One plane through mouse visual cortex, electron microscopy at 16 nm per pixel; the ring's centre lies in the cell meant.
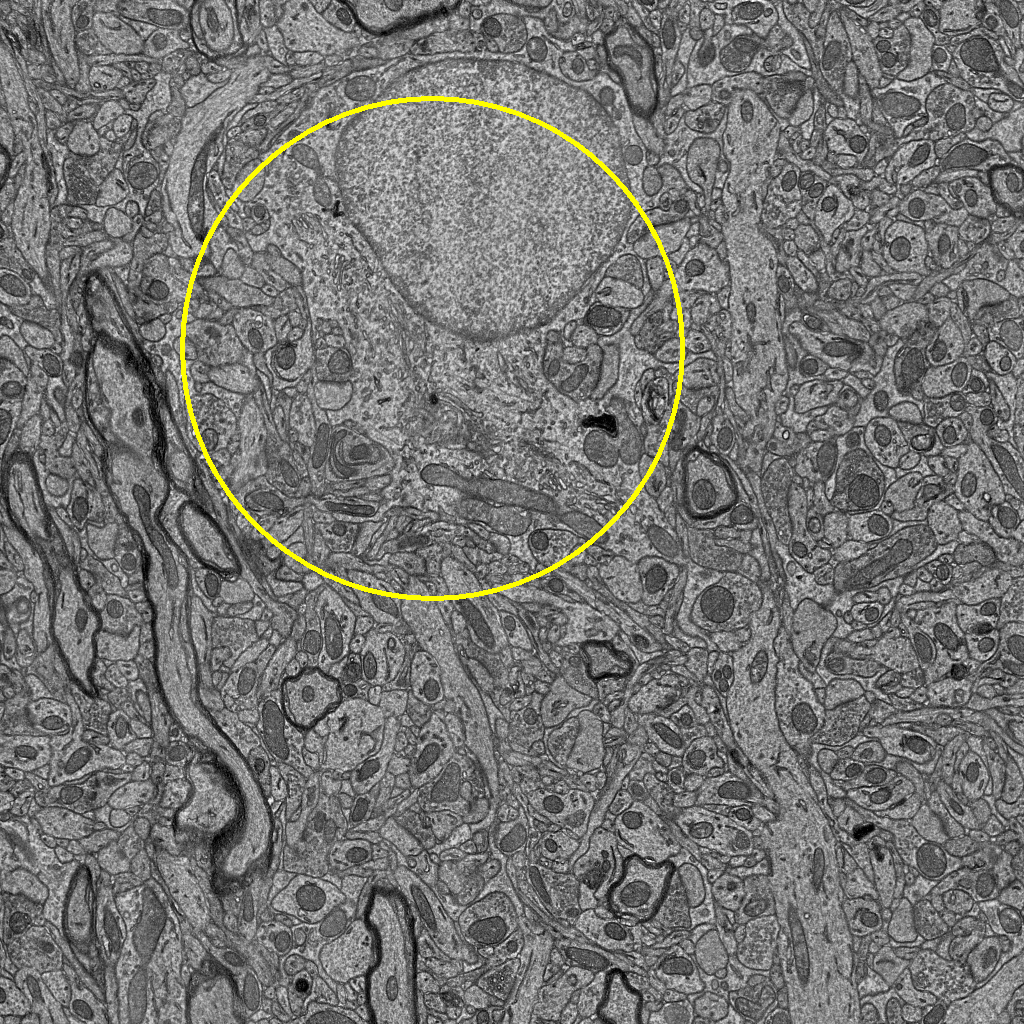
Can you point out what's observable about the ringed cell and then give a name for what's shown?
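Nucleus rounded oval in outline. Nuclear envelope smooth, no deep infoldings. Chromatin finely dispersed throughout, without large dark clumps. Cytoplasm lacks large parallel stacks of rough endoplasmic reticulum. Astrocyte.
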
